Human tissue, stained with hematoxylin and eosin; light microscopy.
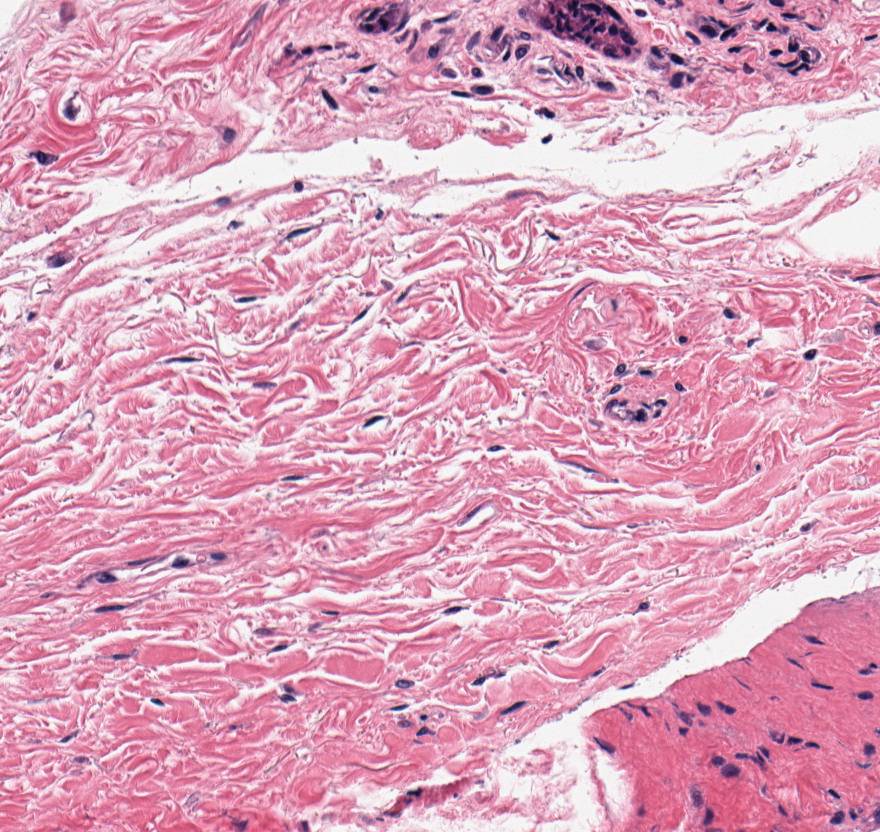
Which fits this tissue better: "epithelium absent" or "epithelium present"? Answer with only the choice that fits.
Epithelium absent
